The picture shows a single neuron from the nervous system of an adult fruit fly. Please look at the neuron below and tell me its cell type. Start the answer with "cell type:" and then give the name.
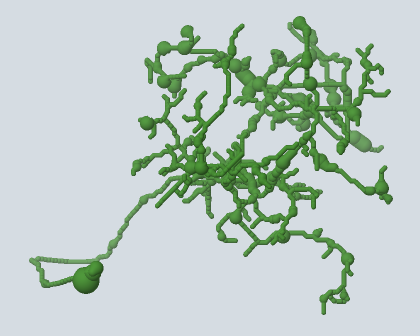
cell type: CB2782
